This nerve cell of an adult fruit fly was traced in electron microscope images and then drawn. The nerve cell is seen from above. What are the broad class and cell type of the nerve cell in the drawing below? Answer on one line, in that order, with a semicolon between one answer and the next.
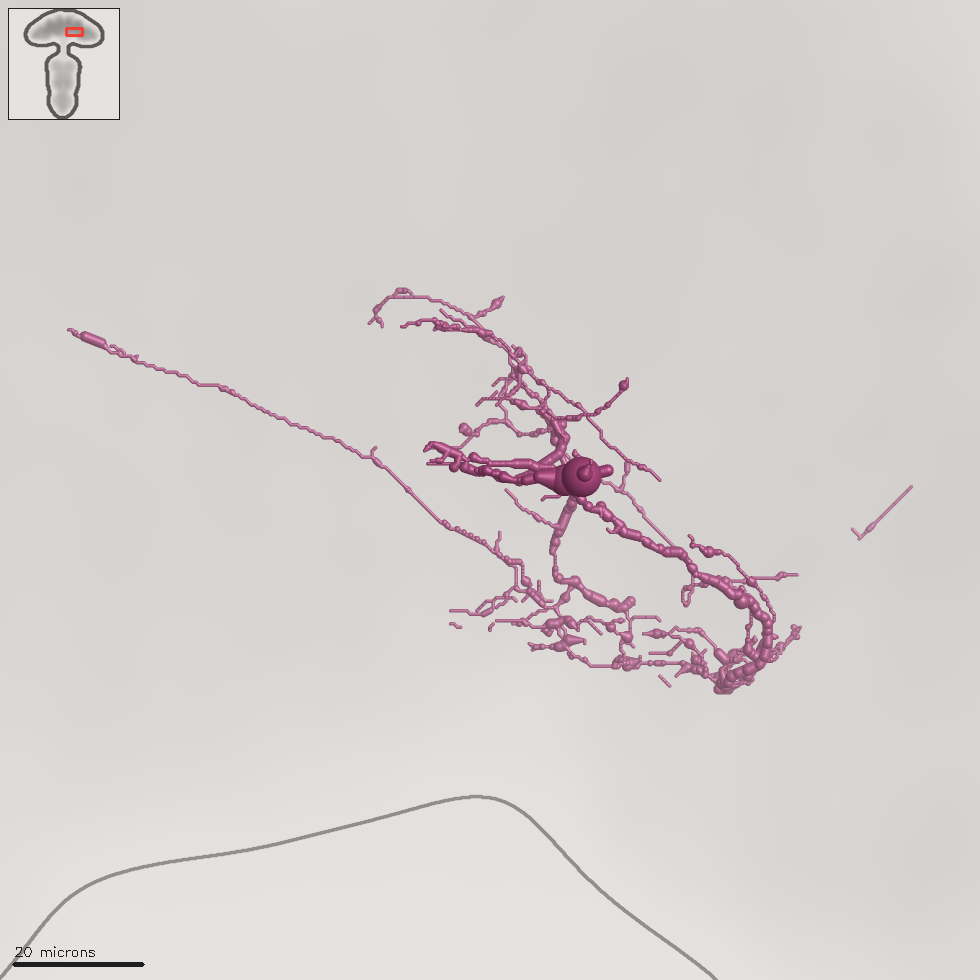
central-brain intrinsic neuron; aMe22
